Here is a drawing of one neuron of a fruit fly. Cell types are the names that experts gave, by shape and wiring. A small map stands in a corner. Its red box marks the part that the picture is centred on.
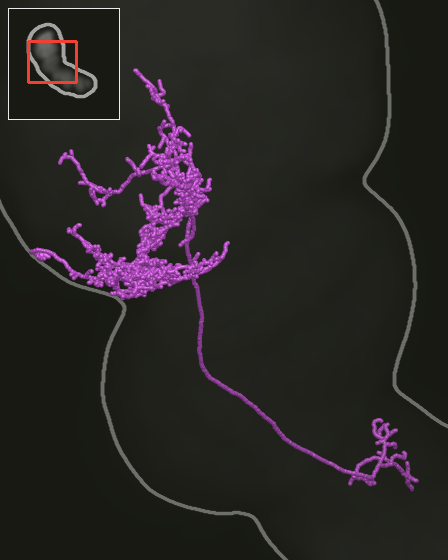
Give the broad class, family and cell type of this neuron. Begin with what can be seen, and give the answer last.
The picture shows dozens of branch ends. As drawn here it is about as wide as it is tall. It is a descending neuron. The family is DNge. It is of cell type DNge123.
